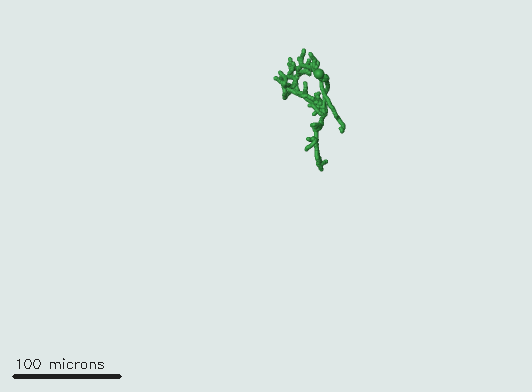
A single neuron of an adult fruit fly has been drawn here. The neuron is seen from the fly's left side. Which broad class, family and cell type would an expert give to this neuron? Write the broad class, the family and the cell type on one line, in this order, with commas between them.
central-brain intrinsic neuron, hemilineage LHp2, SLP322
